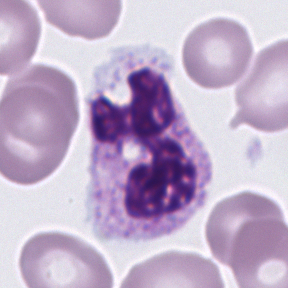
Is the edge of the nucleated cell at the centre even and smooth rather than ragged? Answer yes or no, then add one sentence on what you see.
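No. The cell outline is irregular with a slightly hazy, frayed edge rather than smoothly round.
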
